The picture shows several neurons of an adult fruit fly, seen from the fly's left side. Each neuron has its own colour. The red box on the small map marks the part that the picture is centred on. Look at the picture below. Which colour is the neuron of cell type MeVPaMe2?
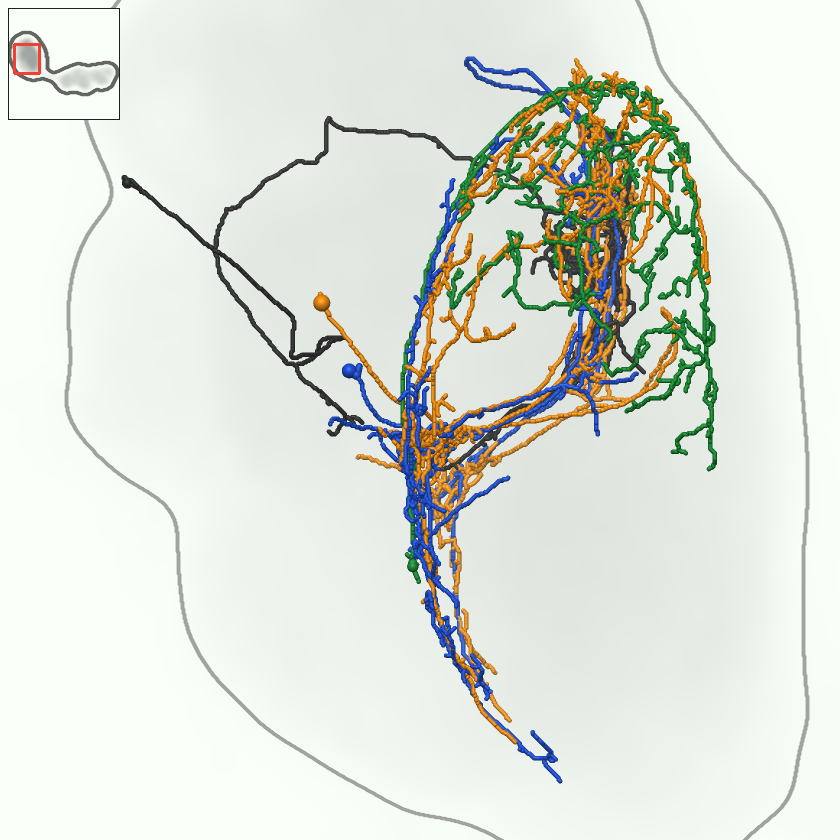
orange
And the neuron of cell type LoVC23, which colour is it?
black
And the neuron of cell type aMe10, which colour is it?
blue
